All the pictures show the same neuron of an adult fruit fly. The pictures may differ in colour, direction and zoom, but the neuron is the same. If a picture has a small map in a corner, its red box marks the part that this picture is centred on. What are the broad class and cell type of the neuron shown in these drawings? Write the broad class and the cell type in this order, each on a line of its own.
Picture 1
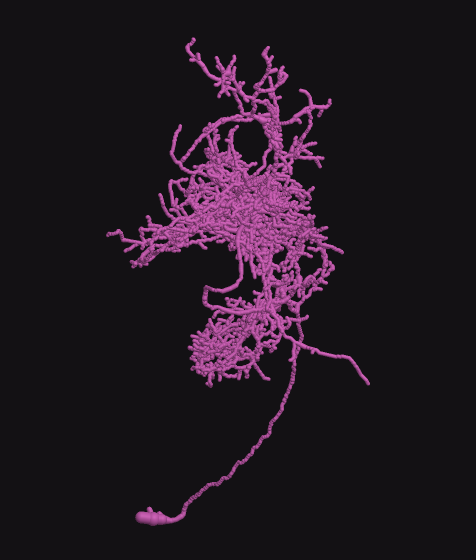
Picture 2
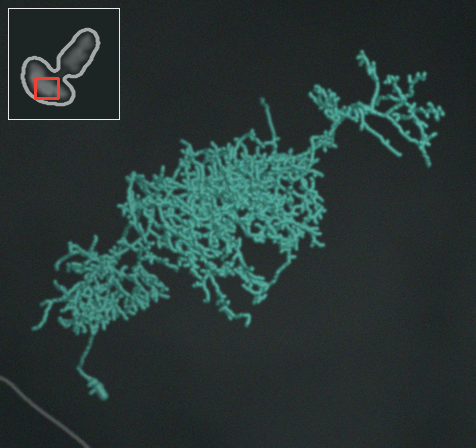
central-brain intrinsic neuron
VES005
